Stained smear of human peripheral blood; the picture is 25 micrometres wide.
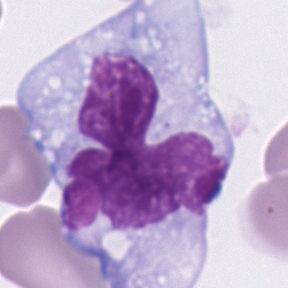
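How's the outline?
Irregular and angular rather than round.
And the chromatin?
Fine and lacy, no coarse dark clumps.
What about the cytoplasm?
Pale grey-blue, with many small clear vacuoles scattered through it.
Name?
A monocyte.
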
